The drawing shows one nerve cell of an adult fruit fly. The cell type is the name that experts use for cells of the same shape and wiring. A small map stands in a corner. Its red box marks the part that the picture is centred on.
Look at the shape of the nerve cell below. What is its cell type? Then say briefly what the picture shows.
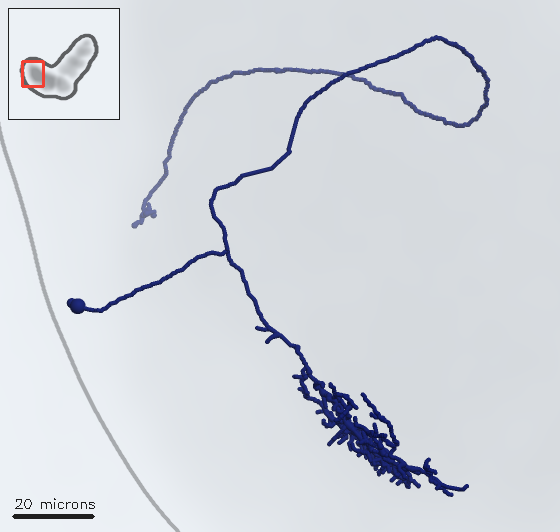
It is of cell type MeTu1. Its broad class is visual projection neuron. The cell body can be seen on the left of the picture. From top to bottom in the picture it spans about 120 microns. The picture shows dozens of branch ends.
